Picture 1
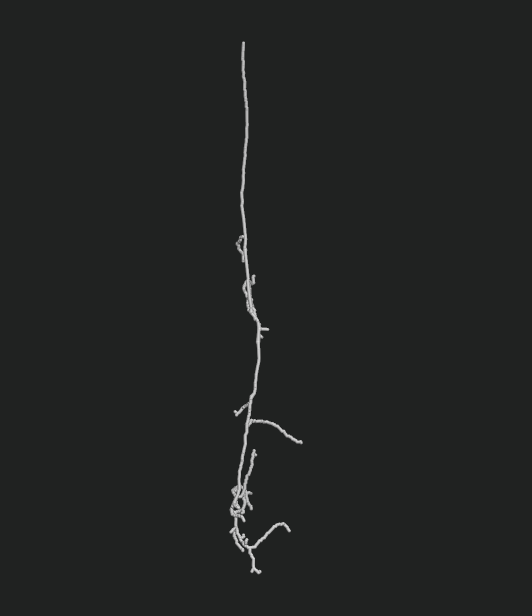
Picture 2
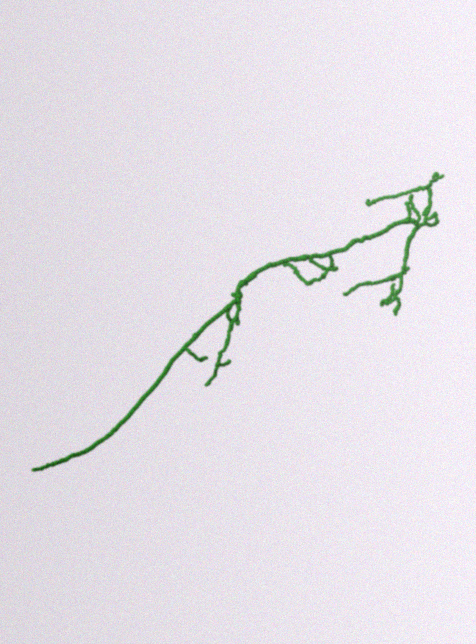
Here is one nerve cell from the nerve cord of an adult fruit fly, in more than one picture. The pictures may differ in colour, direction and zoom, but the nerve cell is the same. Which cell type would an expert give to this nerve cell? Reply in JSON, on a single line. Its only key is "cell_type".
{"cell_type": "DNge016"}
